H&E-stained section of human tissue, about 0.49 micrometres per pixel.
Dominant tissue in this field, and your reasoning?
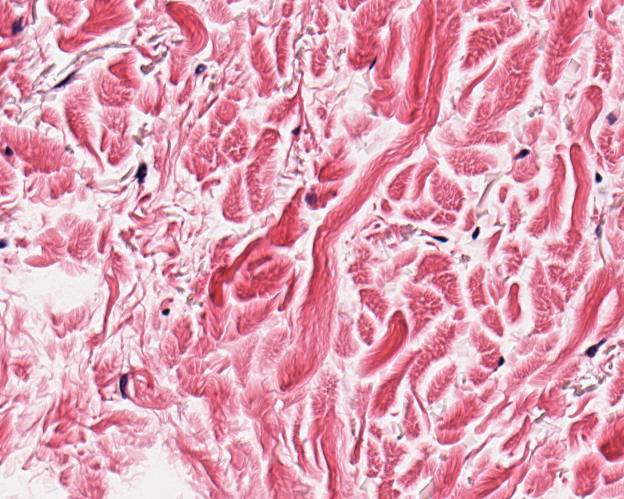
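Dermis, mainly. Deciding point: nuclei sparse, small and dark, lying singly between bundles.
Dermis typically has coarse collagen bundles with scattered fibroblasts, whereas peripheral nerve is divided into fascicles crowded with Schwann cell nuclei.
Many bundles, cut across, have a frayed, finely fibrillar outline. No epithelium anywhere; no fat cells.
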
